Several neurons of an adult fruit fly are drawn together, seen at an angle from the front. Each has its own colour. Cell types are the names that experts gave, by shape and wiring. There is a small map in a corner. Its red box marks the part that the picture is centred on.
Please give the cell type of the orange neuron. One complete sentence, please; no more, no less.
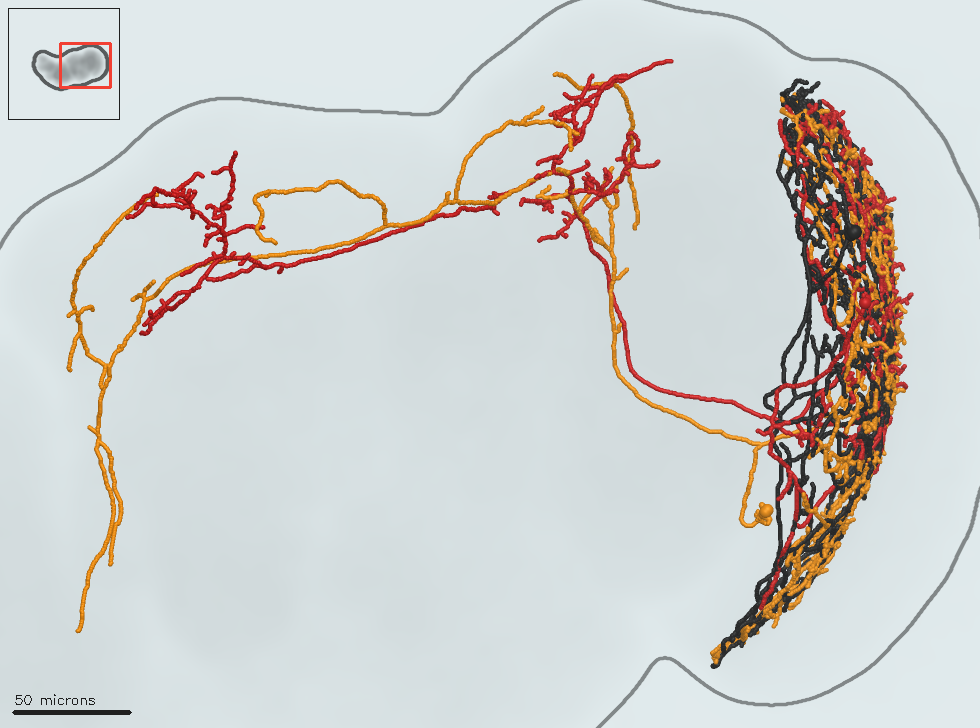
To the cell type aMe9 belongs this neuron.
